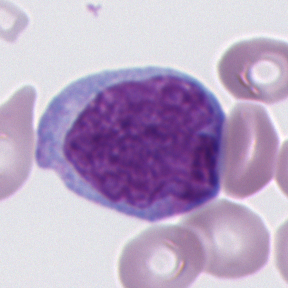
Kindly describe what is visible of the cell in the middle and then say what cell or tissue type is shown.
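The chromatin here is purple and patchy, darker clumps broken up by paler gaps. Round it runs a pale blue rim of cytoplasm, widest on the left, with no distinct granules and no vacuoles. That's an atypical promyelocyte.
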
